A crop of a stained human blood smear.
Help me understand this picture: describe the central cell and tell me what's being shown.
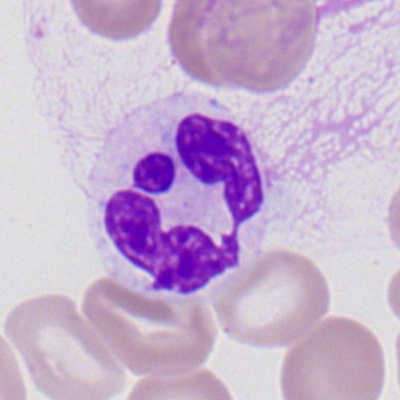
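A smooth, round outline encloses a nucleus divided into several separate lobes. These lobes curve around a central area of pale cytoplasm, whose colour is pinkish-lilac. This is a segmented neutrophil.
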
